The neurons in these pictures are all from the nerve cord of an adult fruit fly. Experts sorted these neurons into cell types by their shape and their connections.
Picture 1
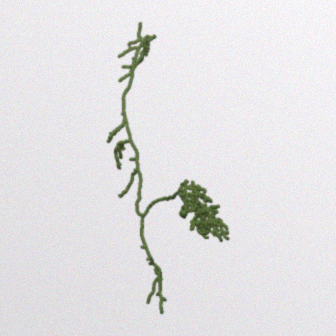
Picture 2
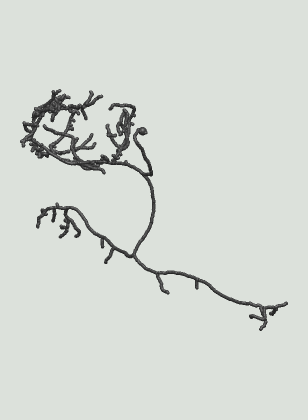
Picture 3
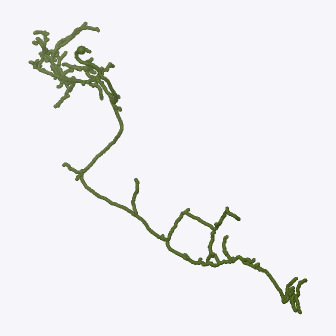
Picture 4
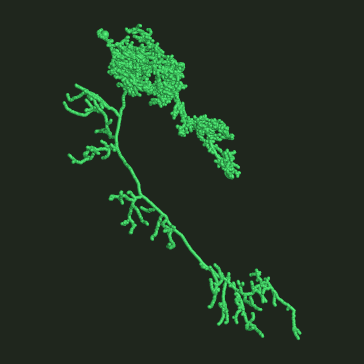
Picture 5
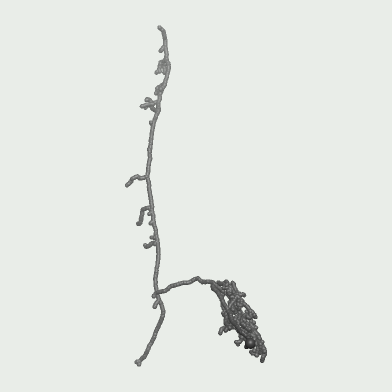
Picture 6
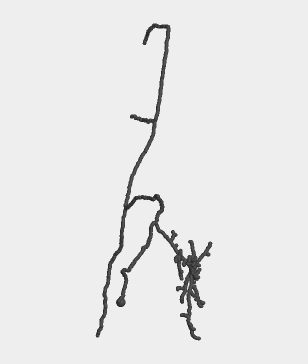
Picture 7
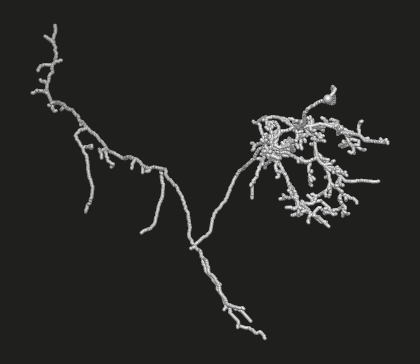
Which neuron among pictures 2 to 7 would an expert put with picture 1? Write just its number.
5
